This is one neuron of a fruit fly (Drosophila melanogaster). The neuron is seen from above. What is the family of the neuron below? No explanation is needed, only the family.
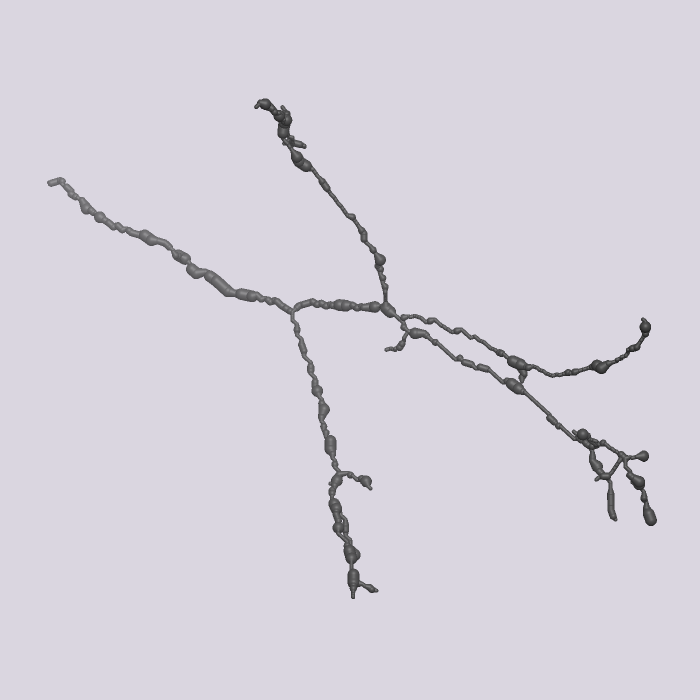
class mechanosensory proprioceptive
